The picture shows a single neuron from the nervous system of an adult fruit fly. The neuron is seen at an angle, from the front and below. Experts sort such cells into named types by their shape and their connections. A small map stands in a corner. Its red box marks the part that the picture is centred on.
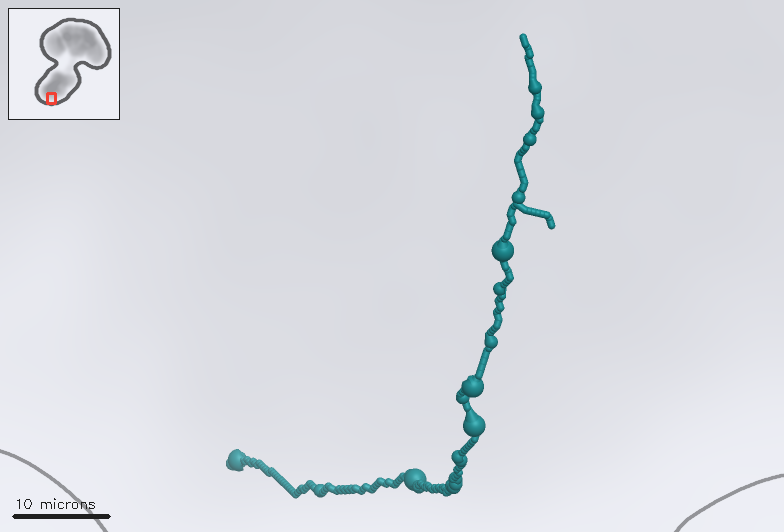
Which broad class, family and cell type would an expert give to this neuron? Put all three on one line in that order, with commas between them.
sensory neuron entering the nerve cord, class mechanosensory tactile, SNta36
